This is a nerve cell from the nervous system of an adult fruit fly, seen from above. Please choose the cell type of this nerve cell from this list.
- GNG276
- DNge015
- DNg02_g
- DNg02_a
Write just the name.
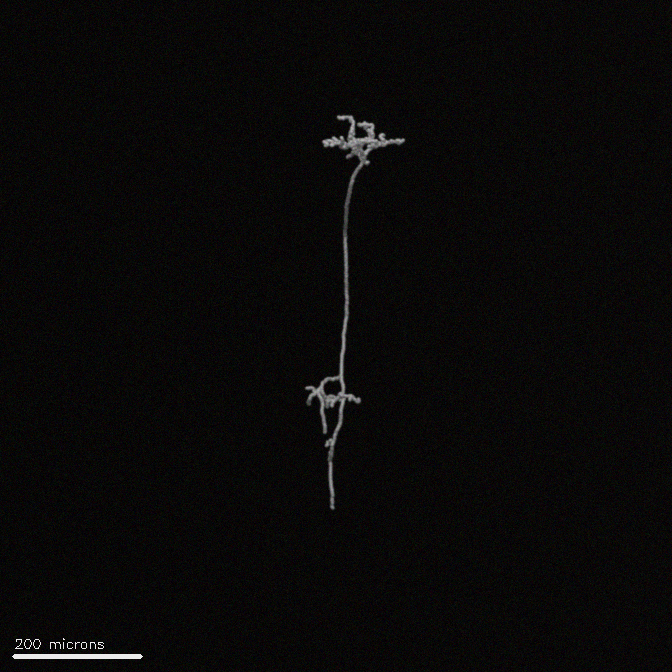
DNg02_a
